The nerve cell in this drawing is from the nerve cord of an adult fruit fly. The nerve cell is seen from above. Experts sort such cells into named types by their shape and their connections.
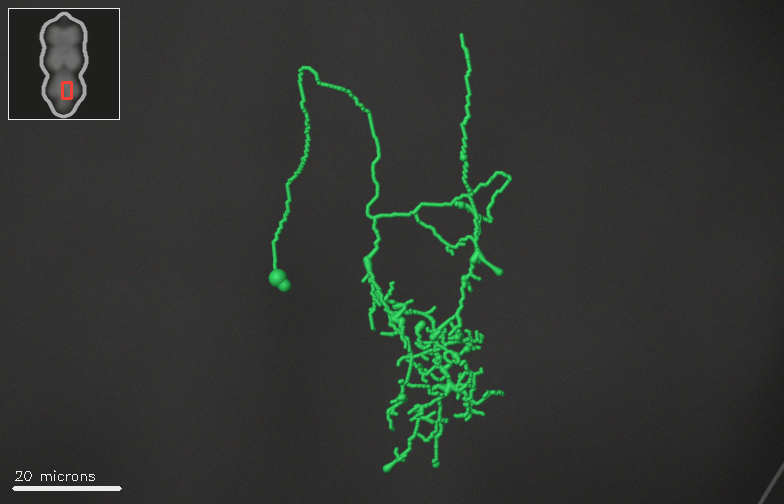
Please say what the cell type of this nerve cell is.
IN14A104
